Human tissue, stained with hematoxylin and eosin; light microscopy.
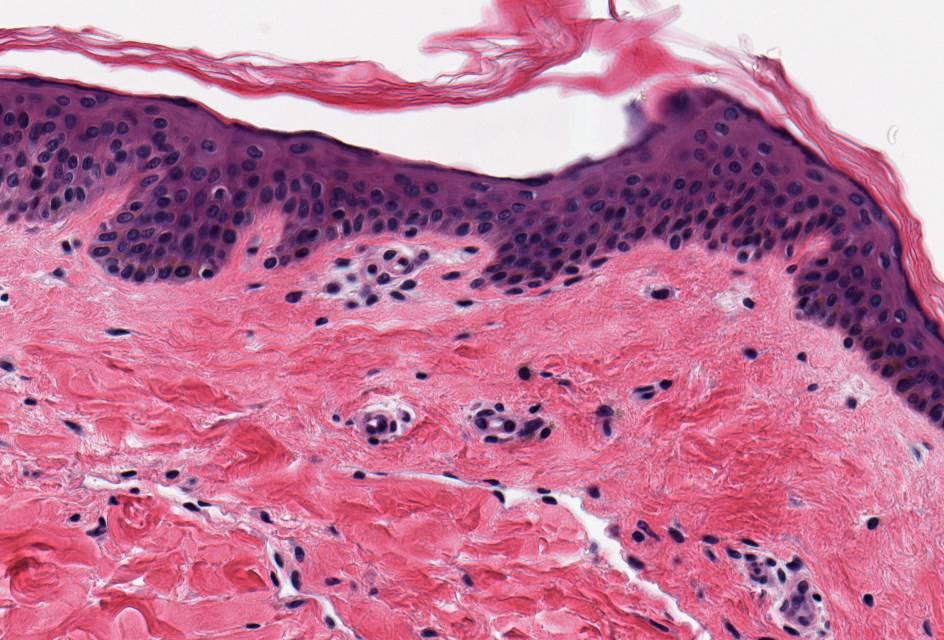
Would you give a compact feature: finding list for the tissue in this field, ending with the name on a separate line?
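Epithelium: thin stratified squamous band along the top
Keratin: thin, wavy, pink layers lifted off, a clear gap beneath
Lower border: undulating, with short, blunt downgrowths
Below: fibrous connective tissue filling the rest
Upper stroma: finer, paler collagen
Lower stroma: coarser, deeper pink collagen bundles
Name: skin of the suprapubic region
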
